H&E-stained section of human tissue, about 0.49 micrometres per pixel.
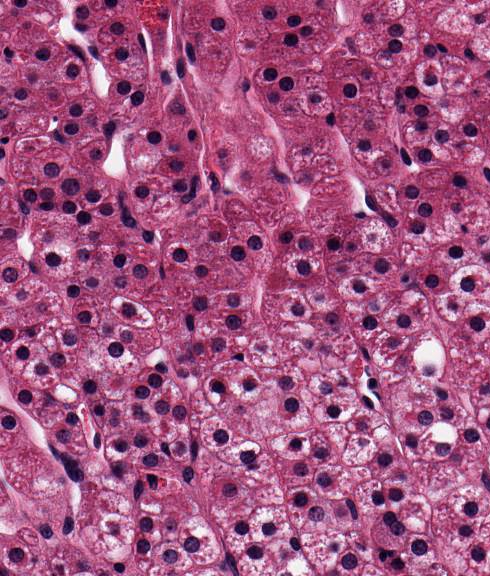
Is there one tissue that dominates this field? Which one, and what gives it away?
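What fills this field is the zona fasciculata of the adrenal gland. Almost all of it is large polygonal cells with distinct borders, many with pale, finely vacuolated, foamy cytoplasm.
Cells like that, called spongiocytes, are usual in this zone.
Now follow the narrow, thin-walled capillary channels between the cords; flattened, elongated nuclei line them, and very little connective tissue stroma lies between the cords.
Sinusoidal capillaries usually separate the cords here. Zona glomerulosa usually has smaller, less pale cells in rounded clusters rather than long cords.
These large pale foamy cells fit fasciculata.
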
